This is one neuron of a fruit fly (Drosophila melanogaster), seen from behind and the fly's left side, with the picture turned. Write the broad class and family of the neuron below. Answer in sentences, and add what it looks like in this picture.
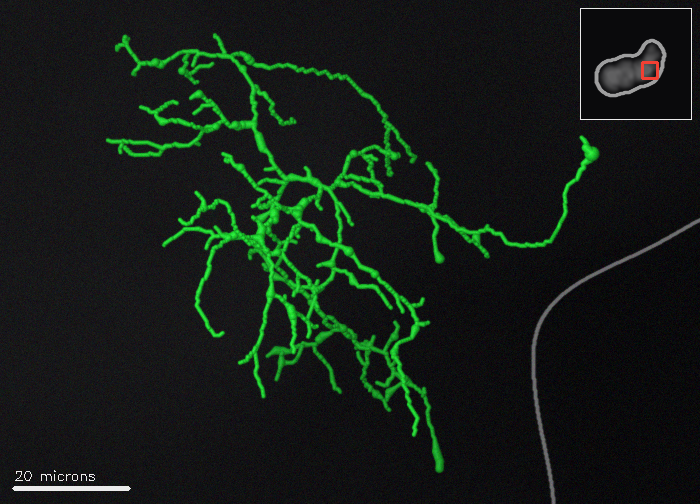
It is a nerve-cord intrinsic neuron. The family is hemilineage 21A. By the scale bar it is about 85 microns wide in this view. The picture shows dozens of branch ends.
